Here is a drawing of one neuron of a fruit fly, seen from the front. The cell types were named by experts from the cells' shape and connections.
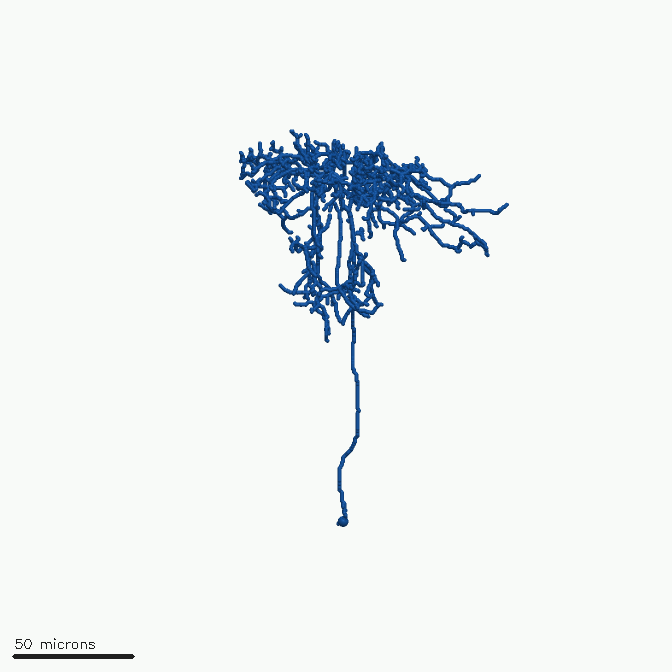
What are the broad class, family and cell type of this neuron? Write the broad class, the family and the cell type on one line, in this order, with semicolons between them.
nerve-cord intrinsic neuron; hemilineage 06B; IN06B042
